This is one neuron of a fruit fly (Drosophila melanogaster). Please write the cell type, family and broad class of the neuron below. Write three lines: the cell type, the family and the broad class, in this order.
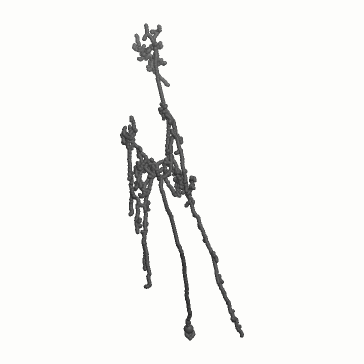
IN00A026
hemilineage 00A
nerve-cord intrinsic neuron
